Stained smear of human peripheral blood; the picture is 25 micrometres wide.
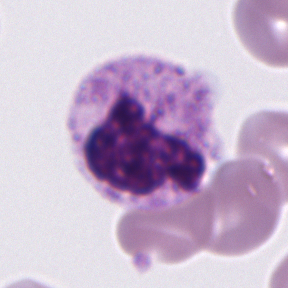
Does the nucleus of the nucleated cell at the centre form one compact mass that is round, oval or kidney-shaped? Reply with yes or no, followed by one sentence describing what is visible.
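No. The nucleus is irregular and lobed, with notches along its upper edge.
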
